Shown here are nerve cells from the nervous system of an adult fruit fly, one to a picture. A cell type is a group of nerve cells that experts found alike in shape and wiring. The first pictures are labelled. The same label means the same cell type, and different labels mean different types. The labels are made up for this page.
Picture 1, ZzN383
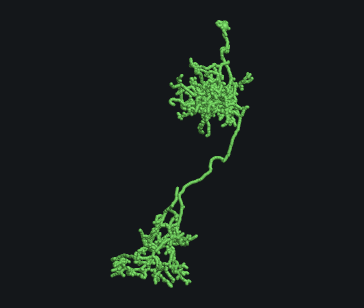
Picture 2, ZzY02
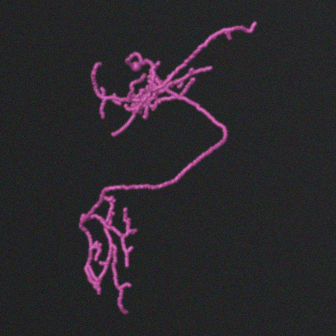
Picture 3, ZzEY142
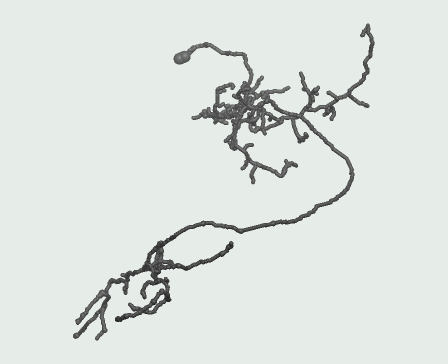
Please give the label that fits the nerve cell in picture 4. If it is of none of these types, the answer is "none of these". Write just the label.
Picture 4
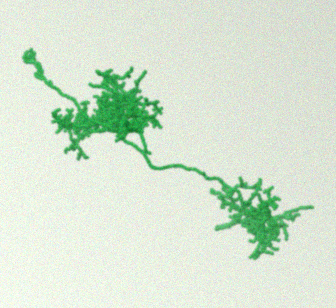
ZzN383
